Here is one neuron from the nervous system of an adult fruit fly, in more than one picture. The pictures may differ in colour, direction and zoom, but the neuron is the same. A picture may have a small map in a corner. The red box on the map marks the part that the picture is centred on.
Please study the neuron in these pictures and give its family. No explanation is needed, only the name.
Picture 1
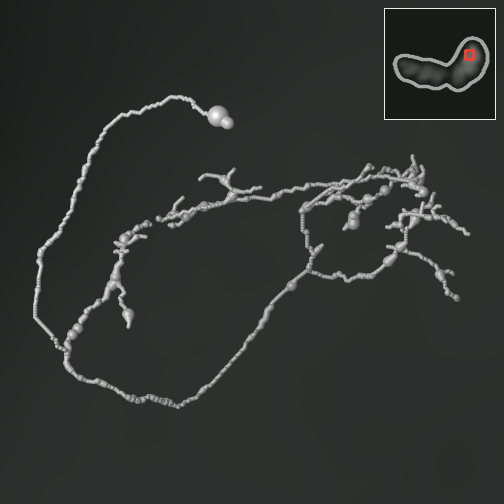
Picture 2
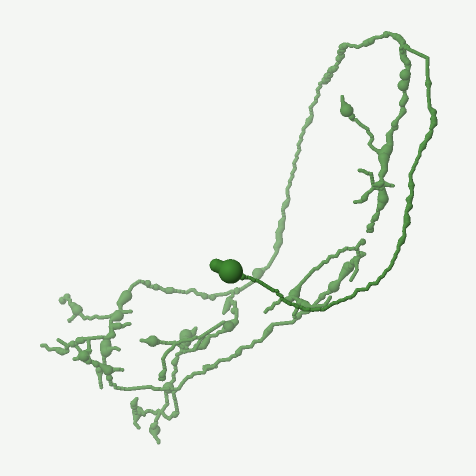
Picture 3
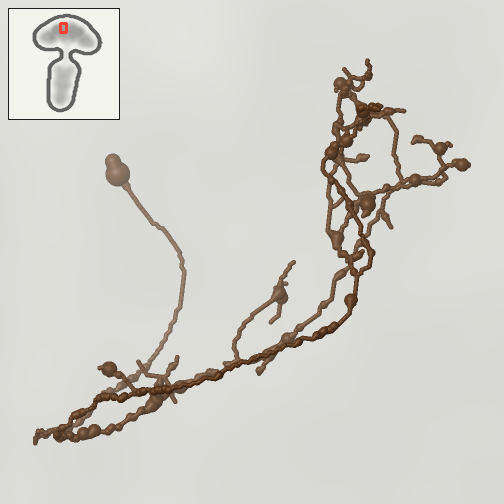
hemilineage SMPpd1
